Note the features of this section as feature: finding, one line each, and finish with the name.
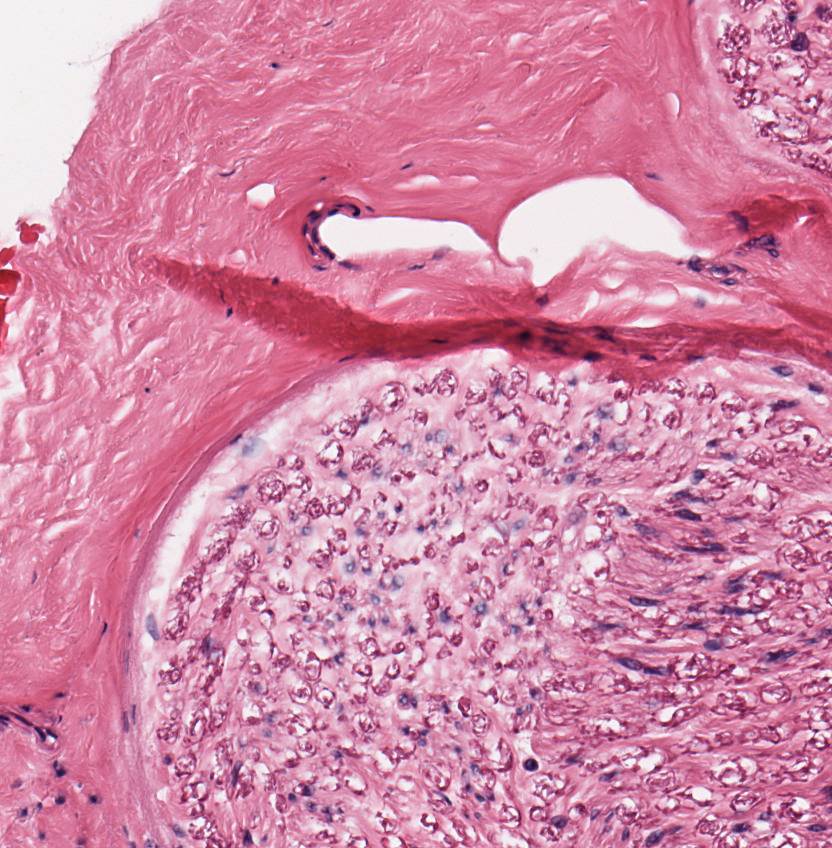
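Fascicle: large, rounded, filling the lower right
Surround: dense pink collagen, few nuclei, above and left
Vessel: small, thin-walled, empty lumen, in the collagen just above the fascicle
Top right: part of another fascicle of the same kind
Name: tibial nerve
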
